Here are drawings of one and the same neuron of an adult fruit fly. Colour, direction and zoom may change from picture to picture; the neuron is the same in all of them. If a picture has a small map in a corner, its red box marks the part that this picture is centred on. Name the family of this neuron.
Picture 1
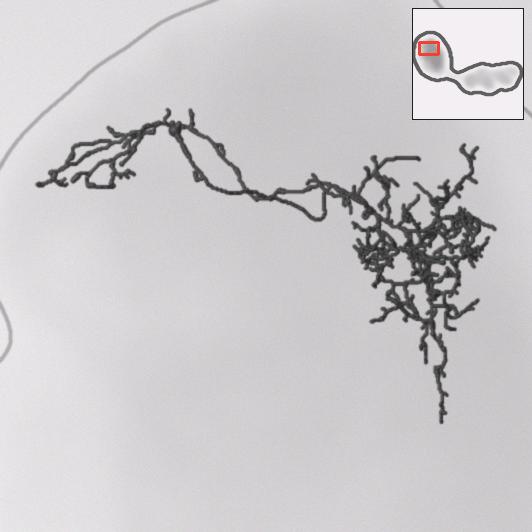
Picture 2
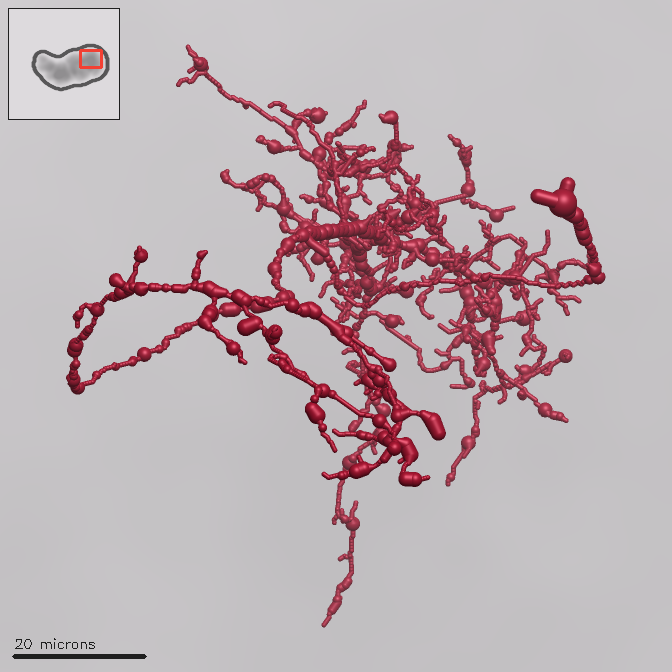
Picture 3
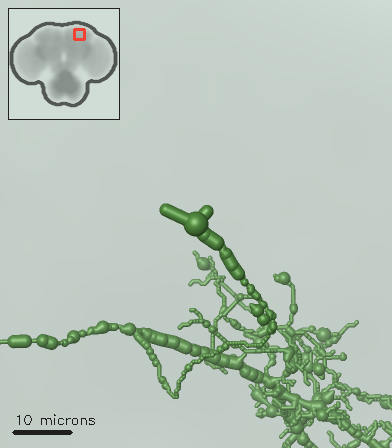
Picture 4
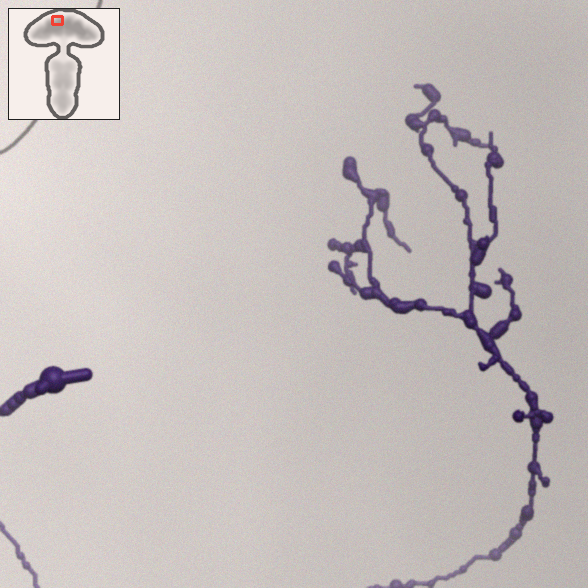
LHAD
